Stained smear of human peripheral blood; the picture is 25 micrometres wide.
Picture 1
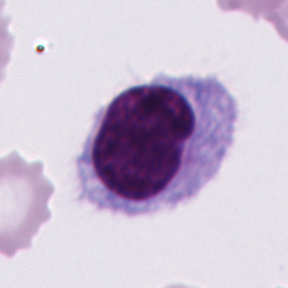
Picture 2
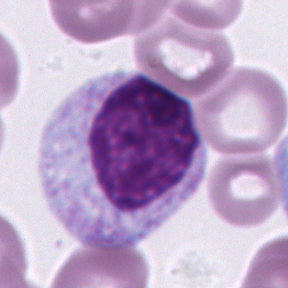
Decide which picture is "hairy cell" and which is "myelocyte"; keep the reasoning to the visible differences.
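In picture 1 is a hairy cell, in picture 2 a myelocyte. Cytoplasm colour: pale greyish blue in the hairy cell, pale lilac in the myelocyte.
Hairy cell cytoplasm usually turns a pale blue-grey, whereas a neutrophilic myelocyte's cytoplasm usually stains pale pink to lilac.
Granules: the hairy cell shows no distinct ones, while fine reddish-purple granules are scattered through the myelocyte's cytoplasm.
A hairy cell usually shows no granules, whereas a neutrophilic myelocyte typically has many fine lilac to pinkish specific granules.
Nucleus: oval, about 10 by 8 micrometres, with a shallow notch at upper right and no visible nucleolus in the hairy cell; a single unlobed mass, about 12 by 10 micrometres, somewhat angular, in the myelocyte.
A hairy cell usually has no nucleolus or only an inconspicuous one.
Layout: the hairy cell, about 16 by 11 micrometres, has its nucleus toward the left, filling about 50% of the area, with a wide rim of cytoplasm on the right and a thin one on the left; the myelocyte's wide rim lies on its left and lower sides.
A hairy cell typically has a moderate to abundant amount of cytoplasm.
Outline: the myelocyte's is round and smooth.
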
